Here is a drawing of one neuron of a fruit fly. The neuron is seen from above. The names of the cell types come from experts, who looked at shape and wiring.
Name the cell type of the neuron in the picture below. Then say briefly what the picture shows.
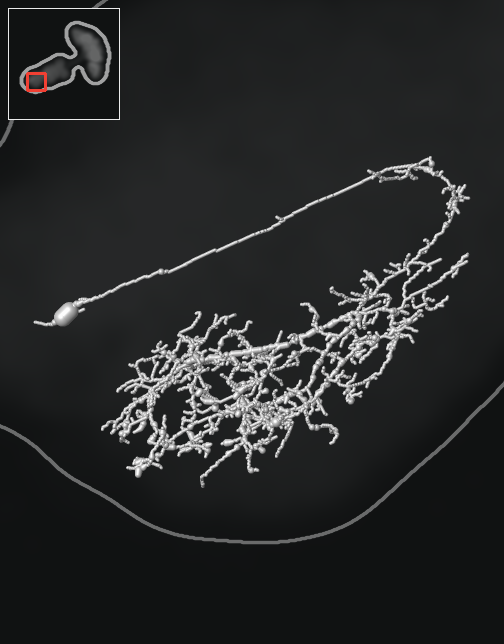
It is of cell type IN12B024_a. Its broad class is nerve-cord intrinsic neuron. It is in the nerve cord and does not reach the brain. Its cell body lies on the left of the picture.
